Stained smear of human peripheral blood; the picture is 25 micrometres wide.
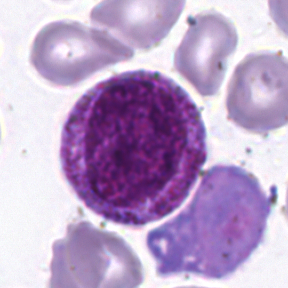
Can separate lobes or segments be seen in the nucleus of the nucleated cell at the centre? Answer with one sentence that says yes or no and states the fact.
No, what the nucleus forms is a single compact round, oval or kidney-shaped mass.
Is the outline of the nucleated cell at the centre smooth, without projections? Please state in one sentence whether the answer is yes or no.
Yes, what bounds this cell is a smooth, even outline.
